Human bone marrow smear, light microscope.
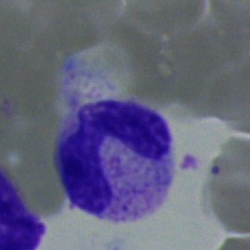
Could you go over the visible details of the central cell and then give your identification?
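Look at that smooth, rounded outline. The nucleus is a thick curved band wrapped around a pale area that opens to the lower right, its chromatin dense and dark purple throughout, with no nucleoli showing. That's a band neutrophil.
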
